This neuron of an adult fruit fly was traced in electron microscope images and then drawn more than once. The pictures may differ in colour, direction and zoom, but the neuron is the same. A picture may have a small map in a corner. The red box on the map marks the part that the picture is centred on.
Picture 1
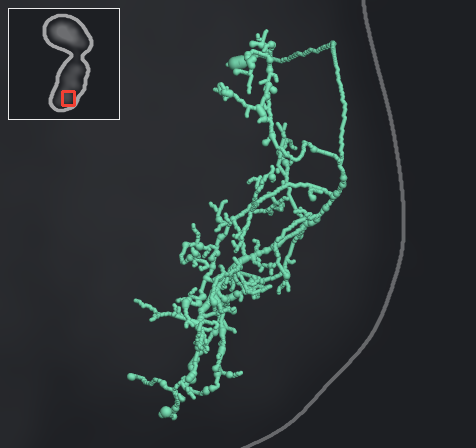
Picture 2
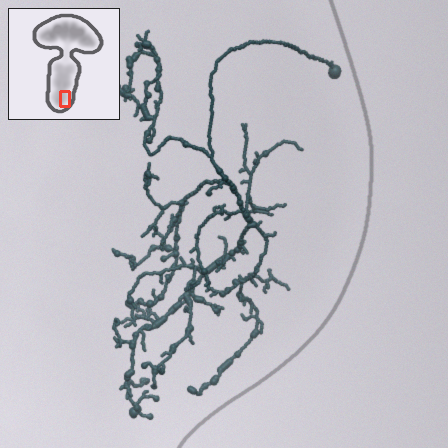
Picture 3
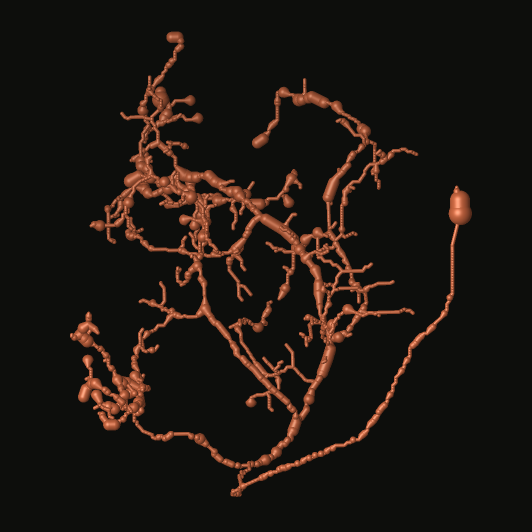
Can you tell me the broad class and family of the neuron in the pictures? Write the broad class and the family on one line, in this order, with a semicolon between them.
nerve-cord intrinsic neuron; hemilineage 09A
